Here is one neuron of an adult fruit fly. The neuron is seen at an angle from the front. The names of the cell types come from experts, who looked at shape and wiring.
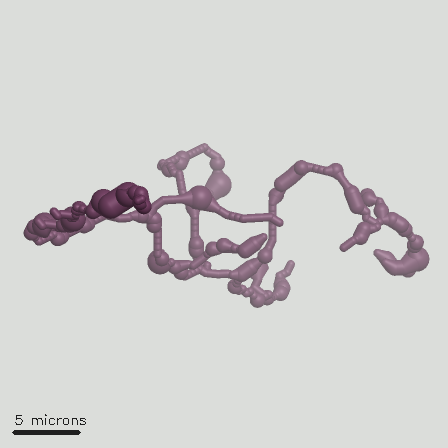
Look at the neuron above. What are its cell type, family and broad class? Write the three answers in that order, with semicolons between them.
ORN_V; class olfactory; sensory neuron entering the brain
